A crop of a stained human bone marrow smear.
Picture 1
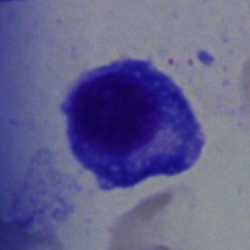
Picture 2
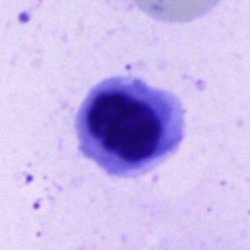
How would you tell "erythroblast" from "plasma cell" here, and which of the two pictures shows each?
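Picture 1 is the plasma cell; picture 2 is the erythroblast. Both nuclei stain dark purple and look dense. In the plasma cell the cytoplasm stains deep blue and is widest on the lower right, with a paler zone of small light spots just to the lower right of the nucleus. The erythroblast has a moderate blue rim of cytoplasm, wider on the right than the left, and a roughly round but irregular outline with small bulges along its edge.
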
